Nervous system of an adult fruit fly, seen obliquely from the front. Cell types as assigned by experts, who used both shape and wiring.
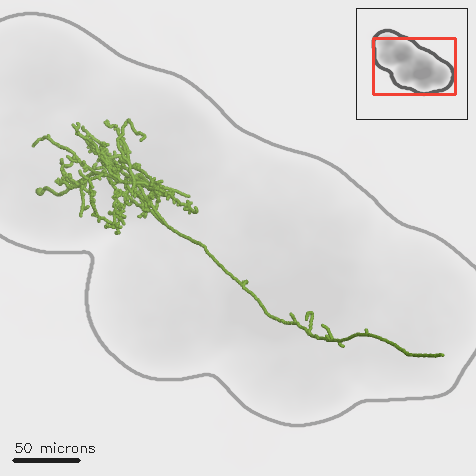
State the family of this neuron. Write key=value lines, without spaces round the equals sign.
family=hemilineage 05B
